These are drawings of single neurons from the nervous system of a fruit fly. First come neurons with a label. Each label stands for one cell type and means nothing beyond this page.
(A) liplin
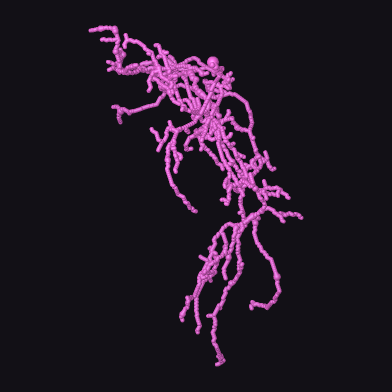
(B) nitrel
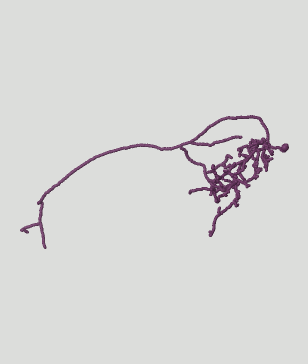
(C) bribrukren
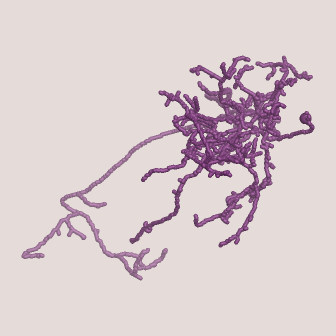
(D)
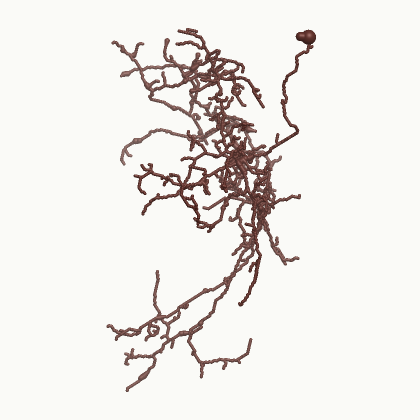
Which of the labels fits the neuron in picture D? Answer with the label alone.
liplin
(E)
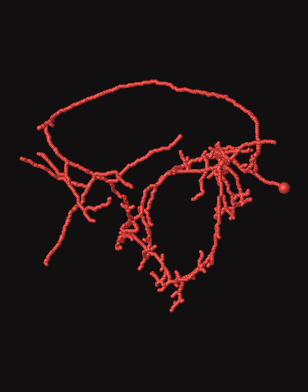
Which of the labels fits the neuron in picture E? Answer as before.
nitrel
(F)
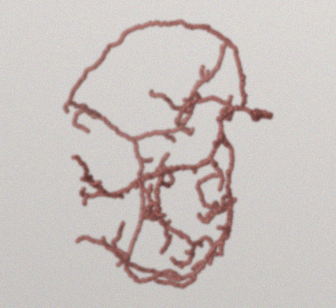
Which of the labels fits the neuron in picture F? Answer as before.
nitrel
